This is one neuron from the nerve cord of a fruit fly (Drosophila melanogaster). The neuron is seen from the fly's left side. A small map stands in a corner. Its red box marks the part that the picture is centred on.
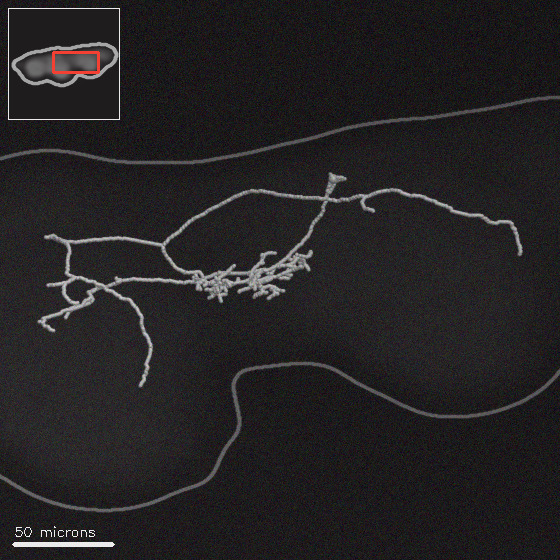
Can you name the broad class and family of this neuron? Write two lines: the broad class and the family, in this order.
nerve-cord intrinsic neuron
hemilineage 18B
